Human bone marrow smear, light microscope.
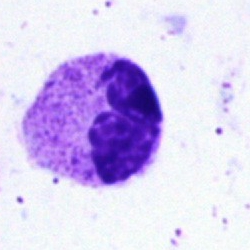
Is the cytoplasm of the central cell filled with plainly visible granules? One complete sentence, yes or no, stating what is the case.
Yes, it is many visible granules that the cytoplasm of this cell contains.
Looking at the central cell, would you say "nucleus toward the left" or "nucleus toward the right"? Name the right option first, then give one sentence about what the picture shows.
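Nucleus toward the right. The nucleus sits against the right side of the cell.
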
